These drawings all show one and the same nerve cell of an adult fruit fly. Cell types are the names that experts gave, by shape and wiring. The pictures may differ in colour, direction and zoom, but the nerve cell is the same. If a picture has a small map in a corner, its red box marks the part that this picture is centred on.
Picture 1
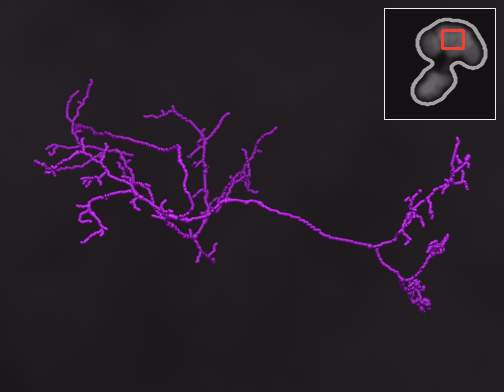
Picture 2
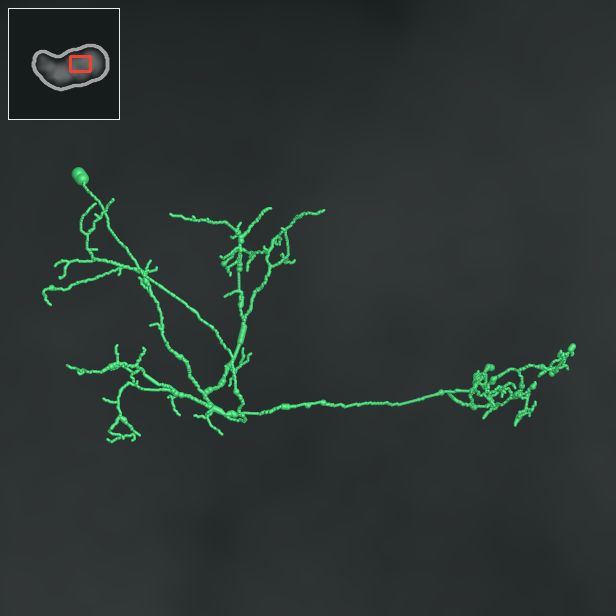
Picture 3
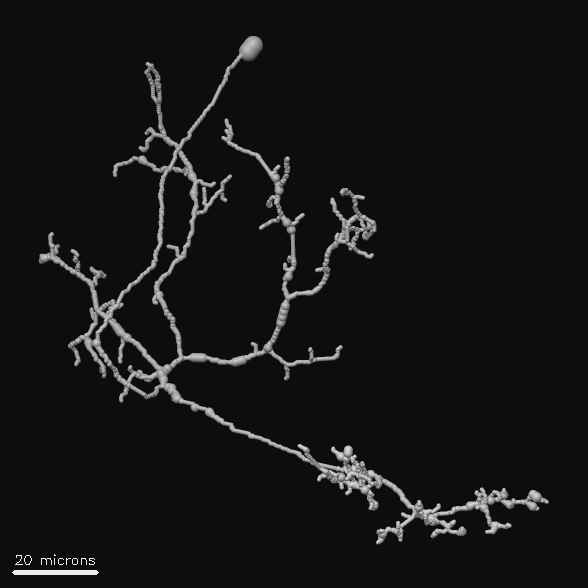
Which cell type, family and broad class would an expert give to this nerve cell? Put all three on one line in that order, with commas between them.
CB1642, hemilineage VLPp2, central-brain intrinsic neuron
